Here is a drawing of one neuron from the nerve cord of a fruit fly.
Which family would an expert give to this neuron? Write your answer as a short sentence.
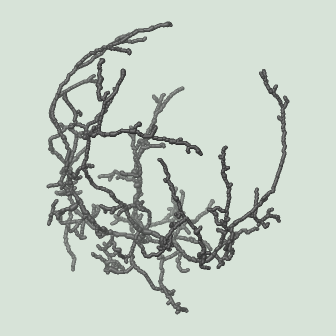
The family is hemilineage 03A.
